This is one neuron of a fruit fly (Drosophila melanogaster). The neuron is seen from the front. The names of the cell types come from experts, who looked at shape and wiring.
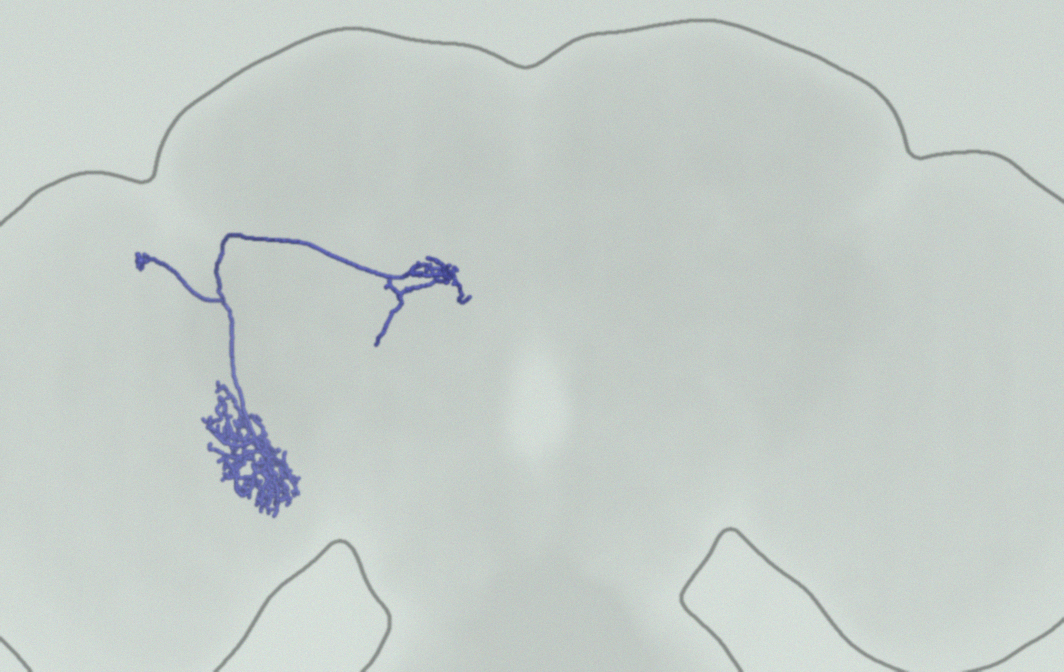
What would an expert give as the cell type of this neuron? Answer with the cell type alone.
LC33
